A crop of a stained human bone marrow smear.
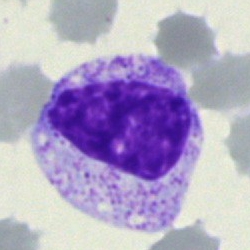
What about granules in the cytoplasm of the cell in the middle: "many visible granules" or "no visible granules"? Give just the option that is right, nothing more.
Many visible granules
